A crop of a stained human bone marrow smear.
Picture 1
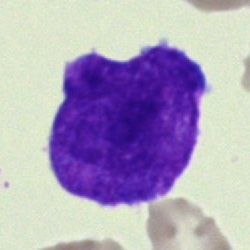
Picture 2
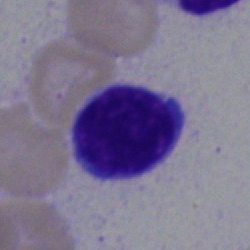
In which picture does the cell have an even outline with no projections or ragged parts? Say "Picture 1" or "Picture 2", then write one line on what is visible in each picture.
Picture 2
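In picture 1: Small blunt tufts project from the upper border.
In picture 2: The cell has a round to slightly oval, smooth outline.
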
